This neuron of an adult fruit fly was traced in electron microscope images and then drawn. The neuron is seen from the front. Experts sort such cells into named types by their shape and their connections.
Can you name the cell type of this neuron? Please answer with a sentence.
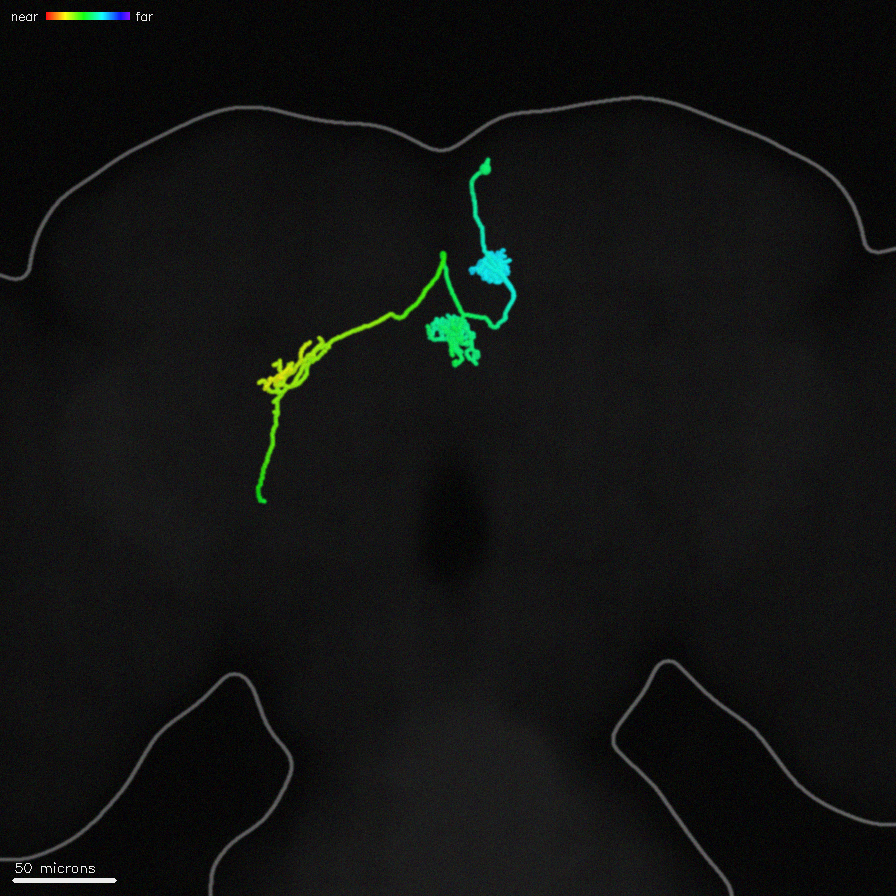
The cell type is PFL1.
